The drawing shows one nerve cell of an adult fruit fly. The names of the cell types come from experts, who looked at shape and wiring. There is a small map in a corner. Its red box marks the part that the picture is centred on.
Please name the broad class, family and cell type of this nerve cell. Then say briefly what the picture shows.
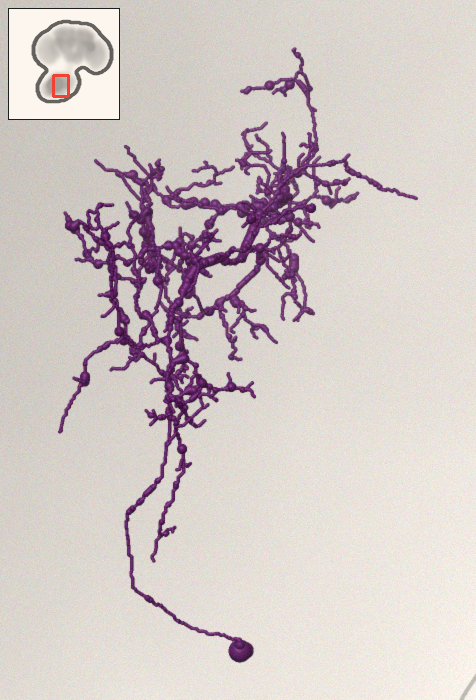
It is a nerve-cord intrinsic neuron. Its family is hemilineage 05B. Its cell type is IN05B061. Its cell body lies at the bottom of the picture. In this view it is taller than it is wide.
